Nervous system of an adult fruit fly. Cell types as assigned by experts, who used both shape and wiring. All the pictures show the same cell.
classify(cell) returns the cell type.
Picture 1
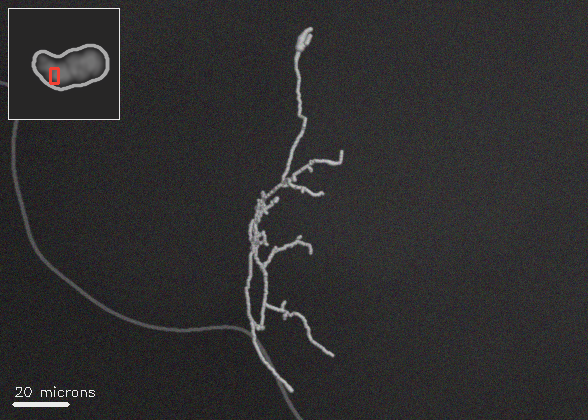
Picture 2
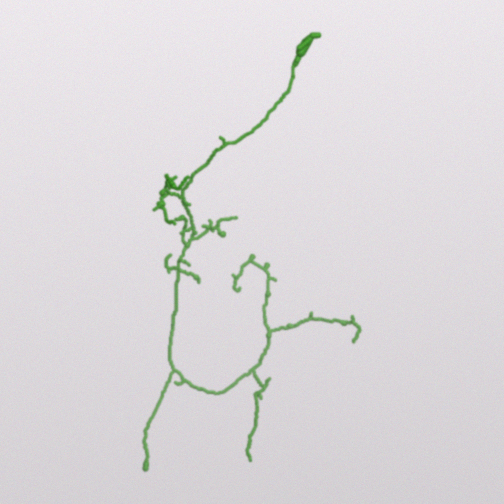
IN19A098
